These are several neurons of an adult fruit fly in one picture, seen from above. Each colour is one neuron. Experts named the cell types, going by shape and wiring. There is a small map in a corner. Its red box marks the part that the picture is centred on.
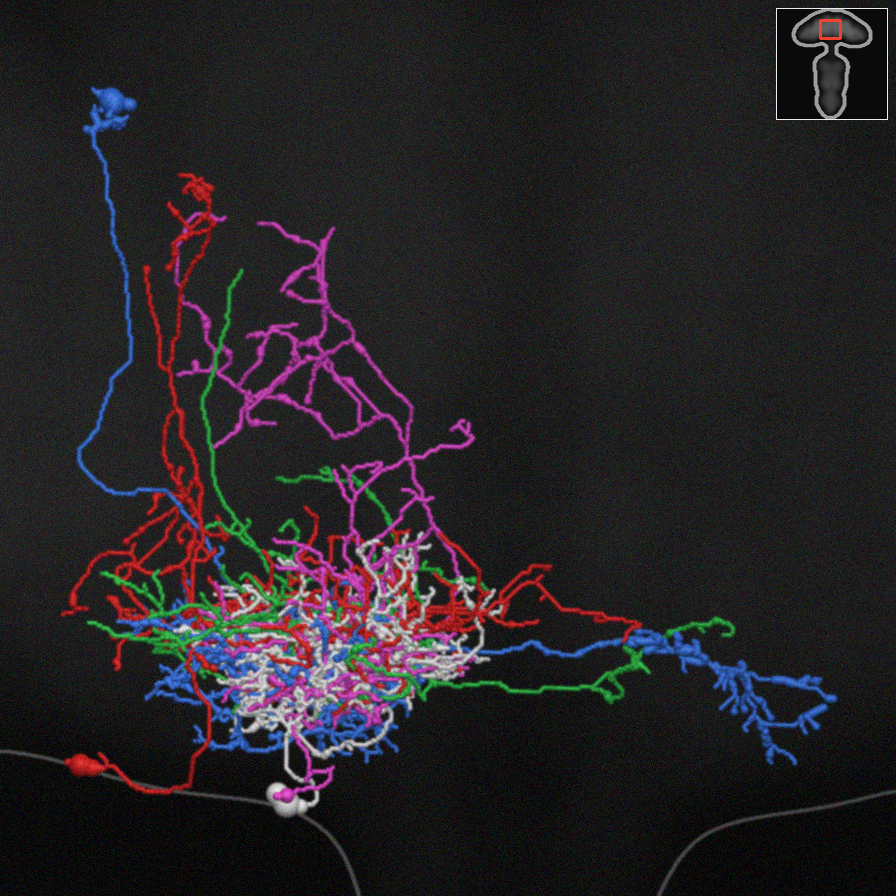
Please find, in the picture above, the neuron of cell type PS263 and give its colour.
red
